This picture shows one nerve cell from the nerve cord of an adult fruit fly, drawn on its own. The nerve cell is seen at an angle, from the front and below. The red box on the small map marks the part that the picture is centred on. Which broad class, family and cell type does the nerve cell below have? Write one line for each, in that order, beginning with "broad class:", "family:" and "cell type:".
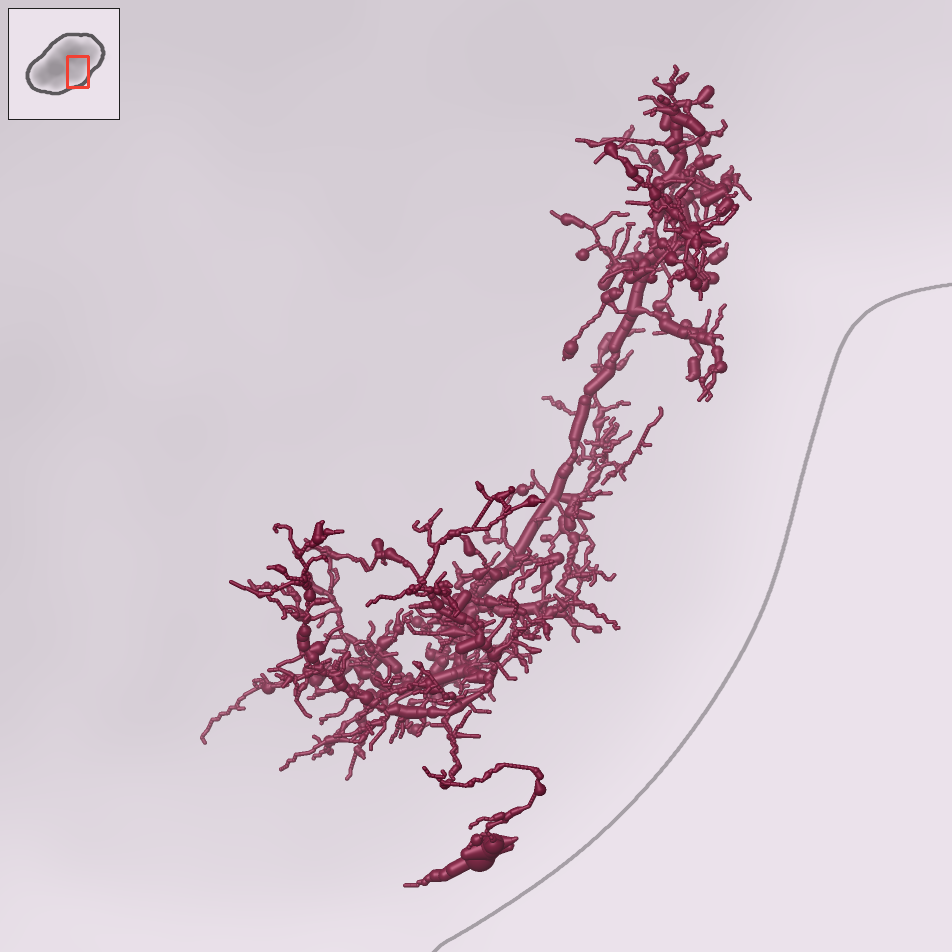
broad class: nerve-cord intrinsic neuron
family: hemilineage 13A
cell type: IN13A021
